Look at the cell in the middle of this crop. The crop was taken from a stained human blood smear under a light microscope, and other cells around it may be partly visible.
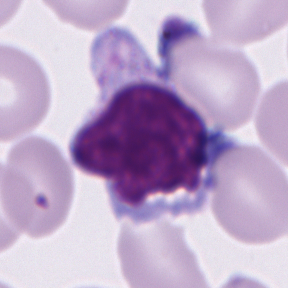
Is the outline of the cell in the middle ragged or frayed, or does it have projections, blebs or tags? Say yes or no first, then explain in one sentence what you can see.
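Yes. The lower edge of the cytoplasm is ragged and frilled.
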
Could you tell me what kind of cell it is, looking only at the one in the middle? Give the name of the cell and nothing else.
large granular lymphocyte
